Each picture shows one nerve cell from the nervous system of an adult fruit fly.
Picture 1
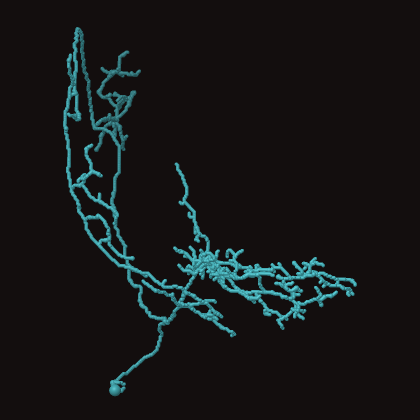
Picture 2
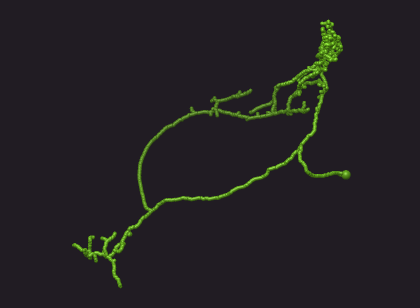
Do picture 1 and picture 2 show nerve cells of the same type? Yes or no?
yes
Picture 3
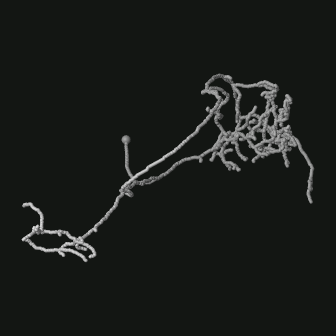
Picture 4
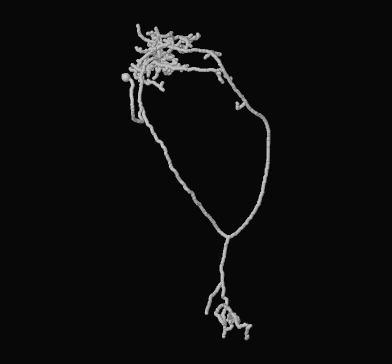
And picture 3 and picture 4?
yes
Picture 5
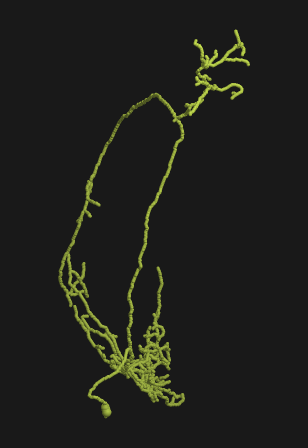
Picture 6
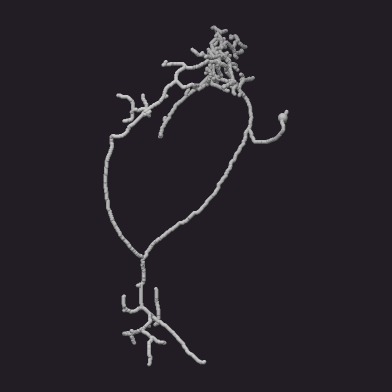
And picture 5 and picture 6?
yes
